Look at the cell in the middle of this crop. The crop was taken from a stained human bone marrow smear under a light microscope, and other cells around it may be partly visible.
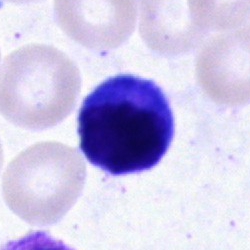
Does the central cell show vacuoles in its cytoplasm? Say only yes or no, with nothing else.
No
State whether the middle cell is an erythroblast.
no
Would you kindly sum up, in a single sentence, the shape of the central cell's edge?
In short, the margin is smooth with no projections at all.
